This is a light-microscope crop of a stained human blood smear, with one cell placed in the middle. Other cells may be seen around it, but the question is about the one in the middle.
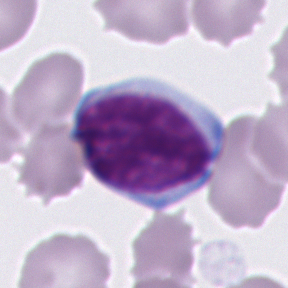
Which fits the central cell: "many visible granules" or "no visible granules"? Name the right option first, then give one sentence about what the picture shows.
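No visible granules. The cytoplasm shows no granules.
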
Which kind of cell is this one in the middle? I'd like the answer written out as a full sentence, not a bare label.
By classification, the middle cell of this crop is a typical lymphocyte.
